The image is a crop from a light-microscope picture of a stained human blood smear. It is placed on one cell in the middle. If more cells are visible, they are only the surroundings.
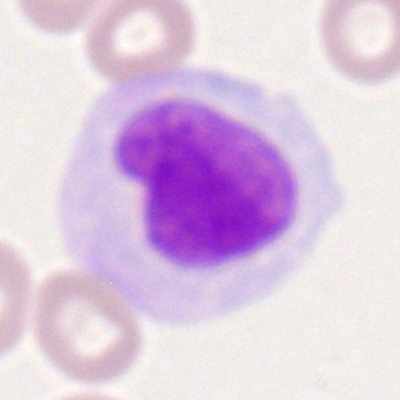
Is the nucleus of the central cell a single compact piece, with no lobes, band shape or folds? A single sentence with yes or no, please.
Yes, the nucleus is one compact round, oval or kidney-shaped mass, not lobed or folded.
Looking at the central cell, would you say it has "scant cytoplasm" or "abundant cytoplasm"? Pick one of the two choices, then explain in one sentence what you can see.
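Abundant cytoplasm. The cytoplasm is plentiful and pale grey-blue.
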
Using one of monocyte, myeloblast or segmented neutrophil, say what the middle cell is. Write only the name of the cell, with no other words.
monocyte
